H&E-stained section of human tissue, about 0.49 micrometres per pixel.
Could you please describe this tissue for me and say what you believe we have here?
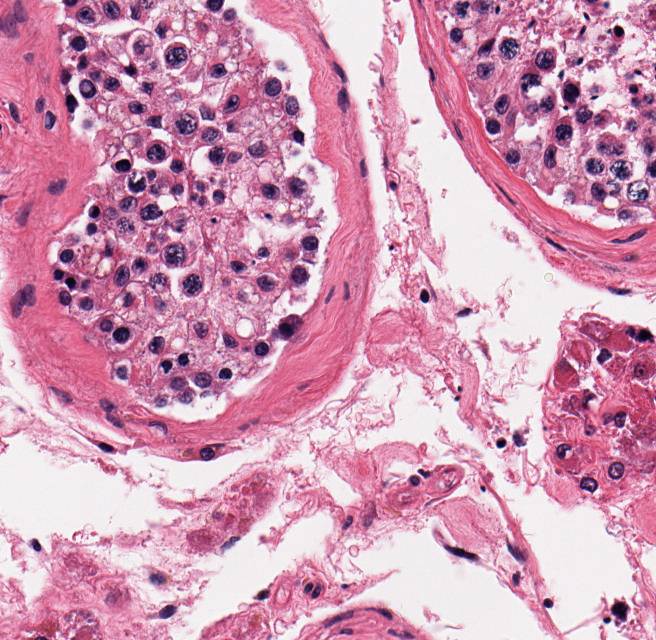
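Tubule cells have round, dark nuclei in pale pink cytoplasm. The upper left tubule has many small clear vacuoles scattered among its cells. Between tubules lies loose, pale tissue with wispy pink fibres and much empty space. Across the field's lower half, small groups of cells with abundant pink cytoplasm lie within it. This is testis.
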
